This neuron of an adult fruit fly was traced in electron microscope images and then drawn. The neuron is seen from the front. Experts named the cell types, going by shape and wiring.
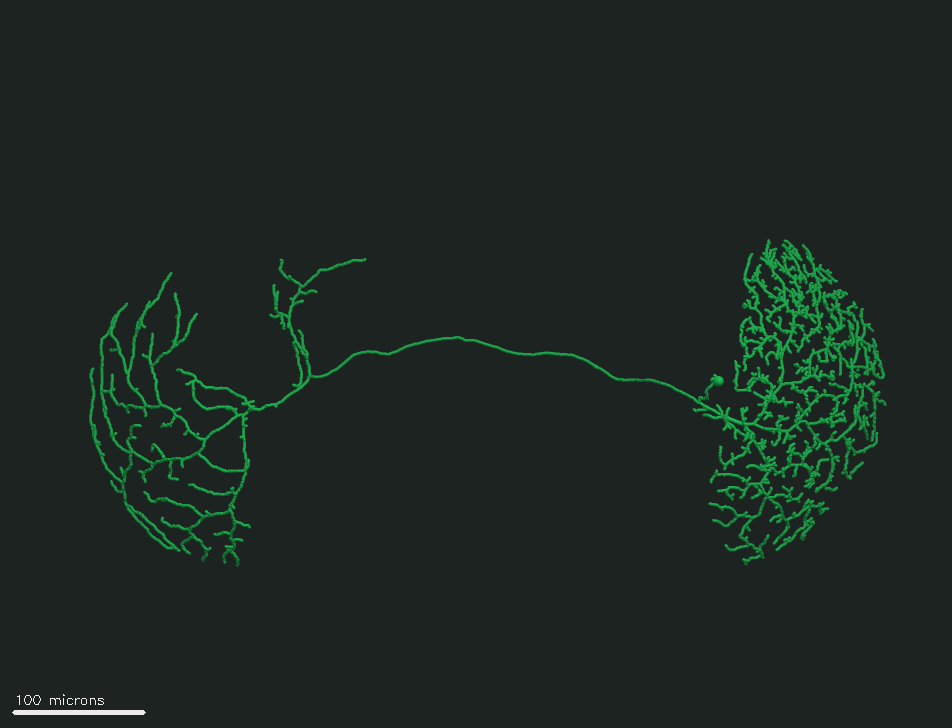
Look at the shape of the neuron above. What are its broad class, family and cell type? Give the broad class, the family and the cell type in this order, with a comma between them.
visual projection neuron, MeVPMe, MeVPMe11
